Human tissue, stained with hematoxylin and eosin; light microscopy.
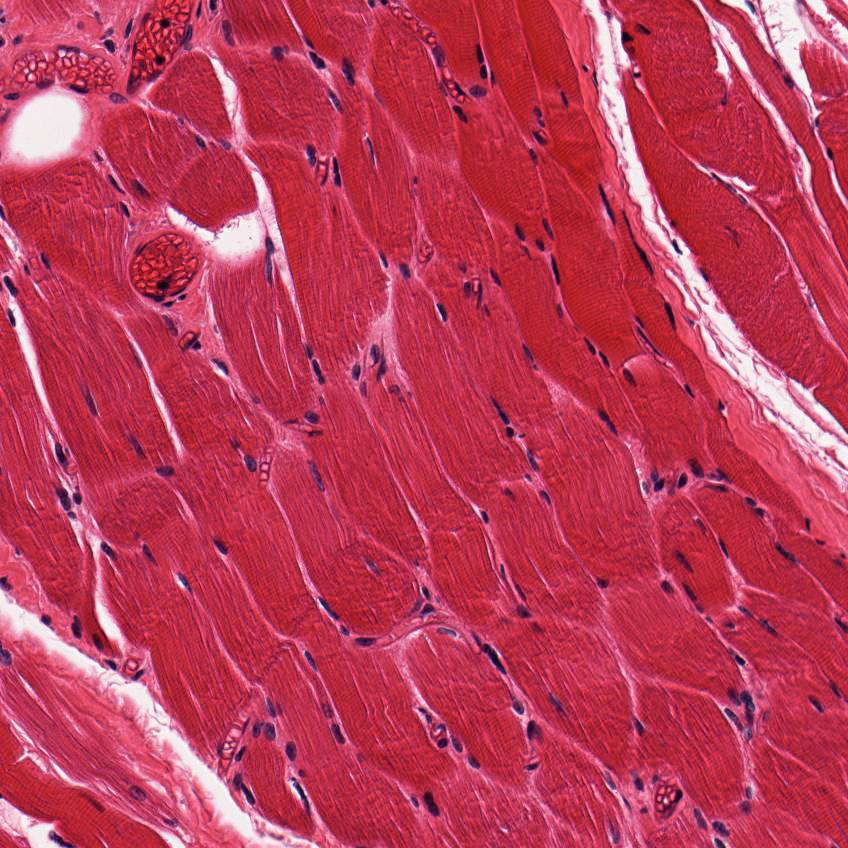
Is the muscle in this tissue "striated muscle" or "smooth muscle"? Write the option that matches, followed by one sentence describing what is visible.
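Striated muscle. The muscle fibres show fine cross-striations across their length.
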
